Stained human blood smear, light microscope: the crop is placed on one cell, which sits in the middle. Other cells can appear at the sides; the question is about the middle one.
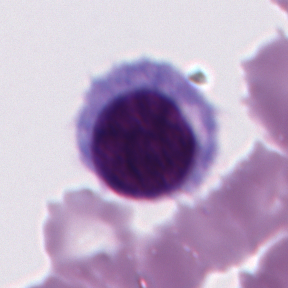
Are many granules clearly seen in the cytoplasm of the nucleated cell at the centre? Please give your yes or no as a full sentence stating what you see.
No, within the cytoplasm of the cell there is no visible granule.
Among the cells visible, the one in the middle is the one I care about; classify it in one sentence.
The cell at the central position in this crop is a hairy cell.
